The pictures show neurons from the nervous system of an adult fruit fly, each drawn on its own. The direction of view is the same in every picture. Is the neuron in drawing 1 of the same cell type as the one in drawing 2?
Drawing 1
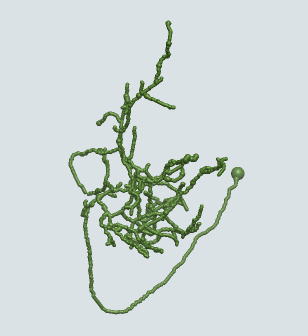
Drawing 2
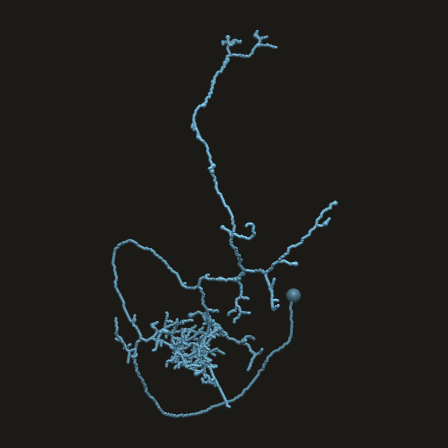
yes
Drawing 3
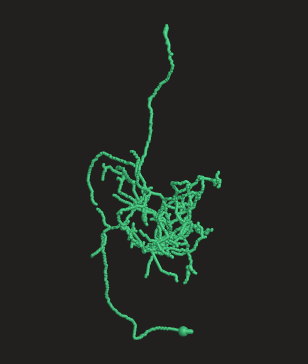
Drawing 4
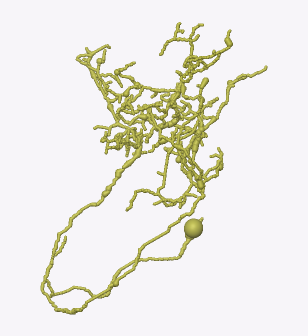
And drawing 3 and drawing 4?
no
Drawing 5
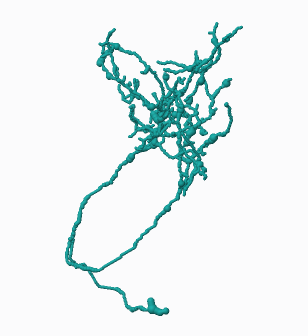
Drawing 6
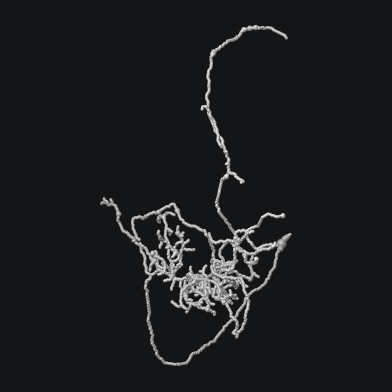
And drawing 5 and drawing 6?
no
